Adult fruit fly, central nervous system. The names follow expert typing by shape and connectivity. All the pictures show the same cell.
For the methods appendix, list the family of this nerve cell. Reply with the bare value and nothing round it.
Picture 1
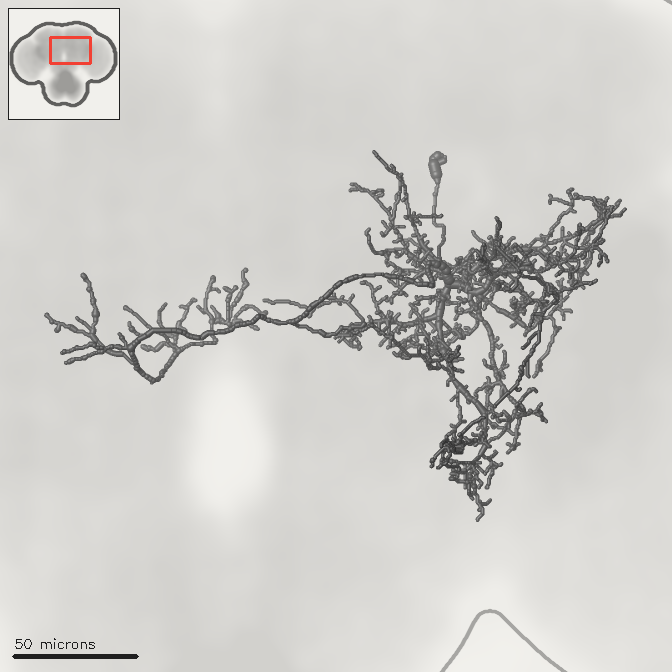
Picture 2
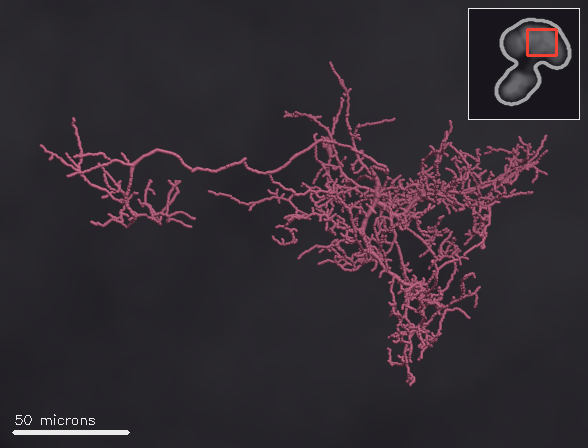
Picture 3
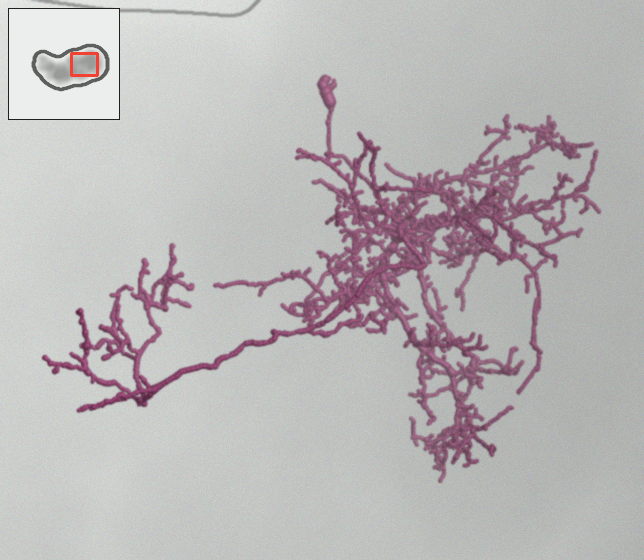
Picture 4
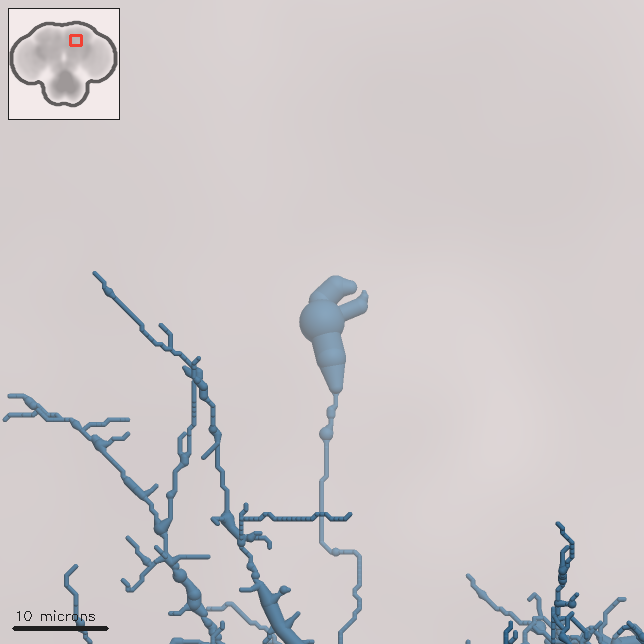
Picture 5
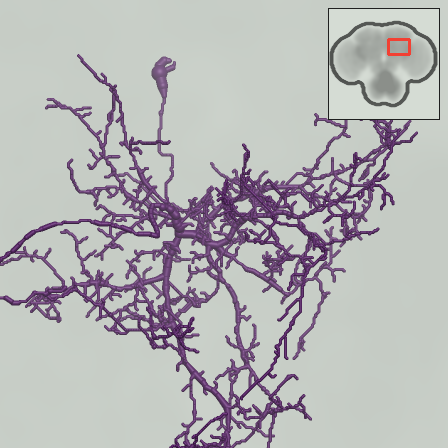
hemilineage SMPpv2_ventral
